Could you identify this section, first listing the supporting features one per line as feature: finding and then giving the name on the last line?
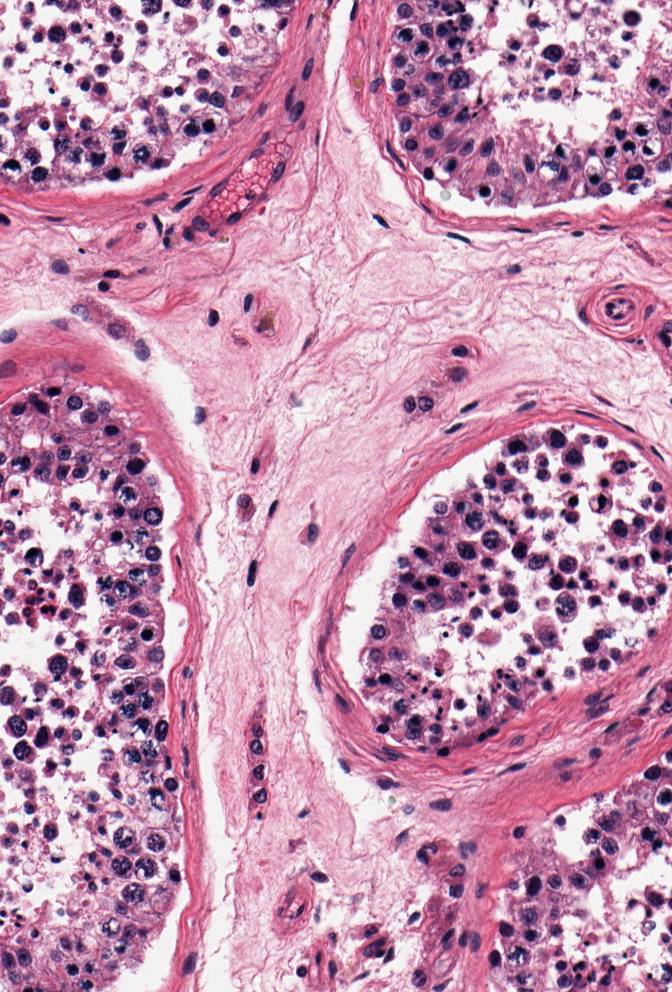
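Tubule wall: thick, deep pink, layered, fibrous, flattened dark nuclei
Tubule contents: many layers of loosely packed round cells, dark round nuclei
Tubule centres: irregular white spaces among loosened cells
Vessel: small, concentric pink wall, in stroma at upper right edge
Name: testis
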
